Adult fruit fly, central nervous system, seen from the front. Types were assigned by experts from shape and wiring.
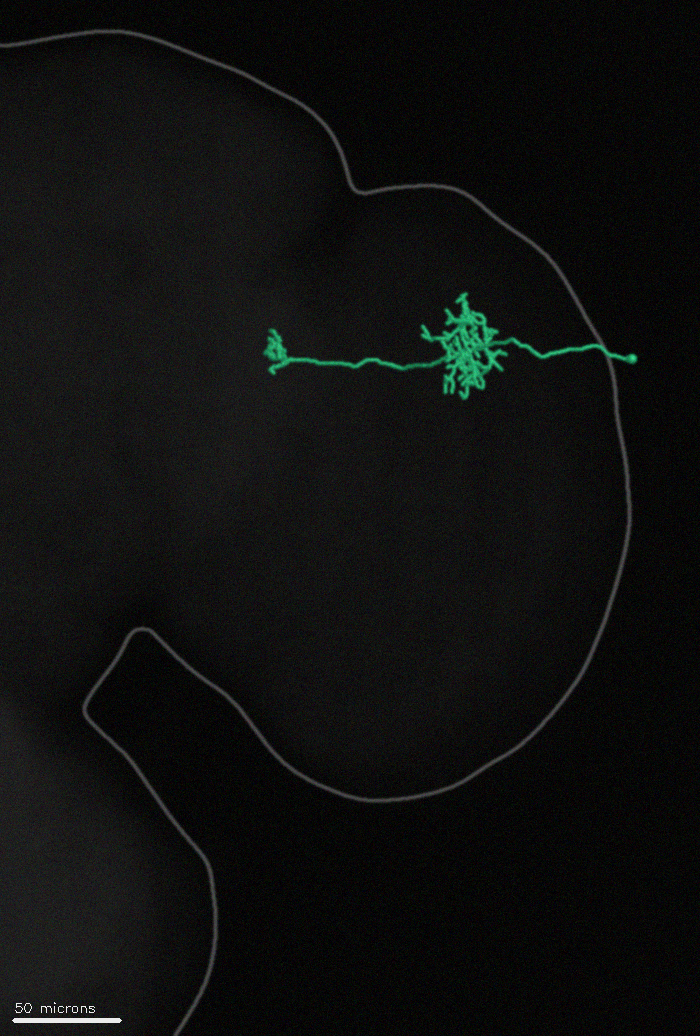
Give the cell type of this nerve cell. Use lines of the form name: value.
cell type: Tm38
